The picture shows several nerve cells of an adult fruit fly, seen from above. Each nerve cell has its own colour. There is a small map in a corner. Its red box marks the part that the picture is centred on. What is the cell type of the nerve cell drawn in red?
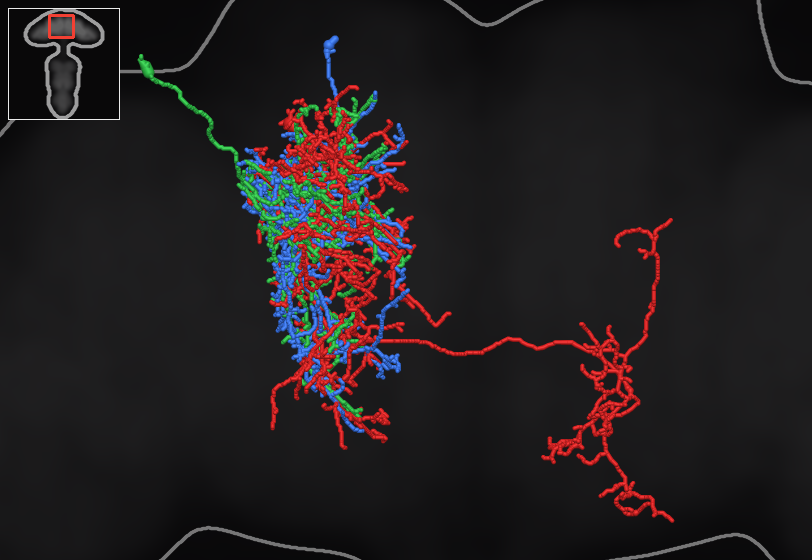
LAL083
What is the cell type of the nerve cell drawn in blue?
LAL098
